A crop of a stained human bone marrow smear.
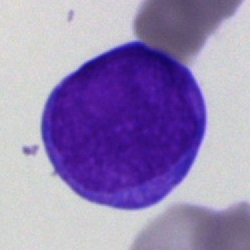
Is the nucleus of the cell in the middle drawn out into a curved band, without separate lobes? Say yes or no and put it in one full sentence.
No, a compact round or oval mass, not a curved band, makes up the nucleus.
